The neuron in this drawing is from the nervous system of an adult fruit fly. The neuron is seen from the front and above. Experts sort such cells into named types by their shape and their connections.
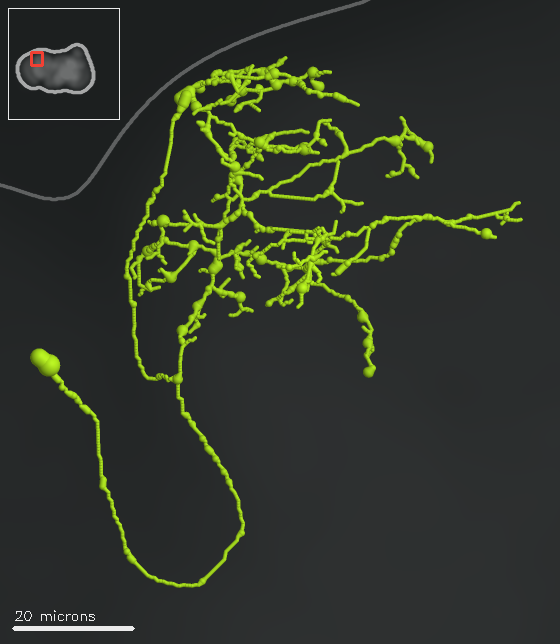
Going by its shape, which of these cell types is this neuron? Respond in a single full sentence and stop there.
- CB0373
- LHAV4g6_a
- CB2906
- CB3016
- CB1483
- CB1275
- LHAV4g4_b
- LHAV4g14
This neuron carries the cell type designation CB1483.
